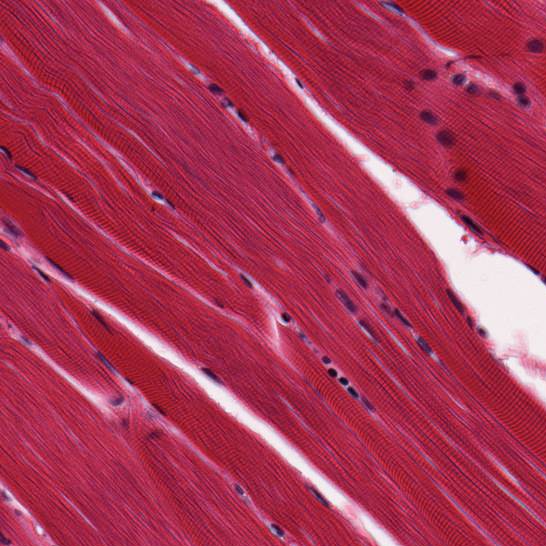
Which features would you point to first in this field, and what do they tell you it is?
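I'd call this skeletal muscle. Long parallel fibres cross the whole field diagonally, from upper left to lower right, and they stay unbranched, lying side by side without joining one another. Along them I can make out fine, regular transverse cross-striations, and the flattened, elongated nuclei sit at the fibre edges rather than in the centres.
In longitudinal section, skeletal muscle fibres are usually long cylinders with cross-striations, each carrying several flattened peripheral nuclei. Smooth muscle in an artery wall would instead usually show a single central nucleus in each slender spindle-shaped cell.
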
